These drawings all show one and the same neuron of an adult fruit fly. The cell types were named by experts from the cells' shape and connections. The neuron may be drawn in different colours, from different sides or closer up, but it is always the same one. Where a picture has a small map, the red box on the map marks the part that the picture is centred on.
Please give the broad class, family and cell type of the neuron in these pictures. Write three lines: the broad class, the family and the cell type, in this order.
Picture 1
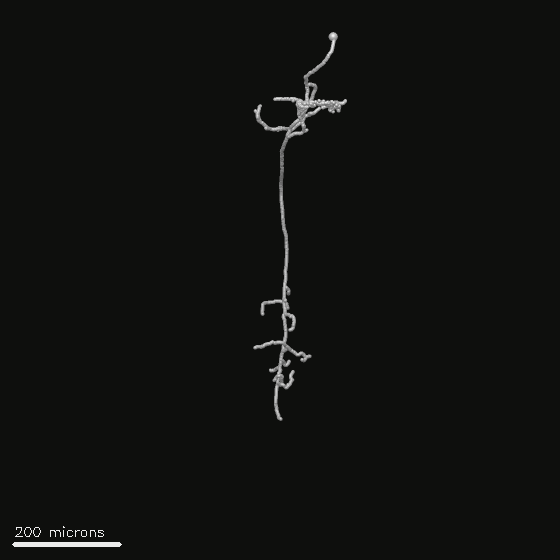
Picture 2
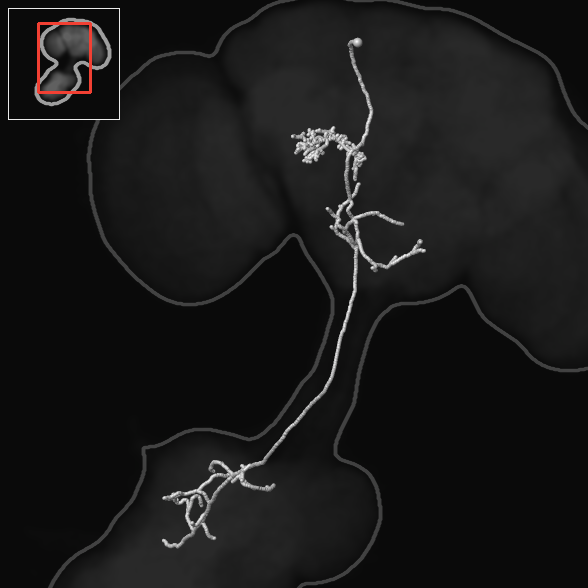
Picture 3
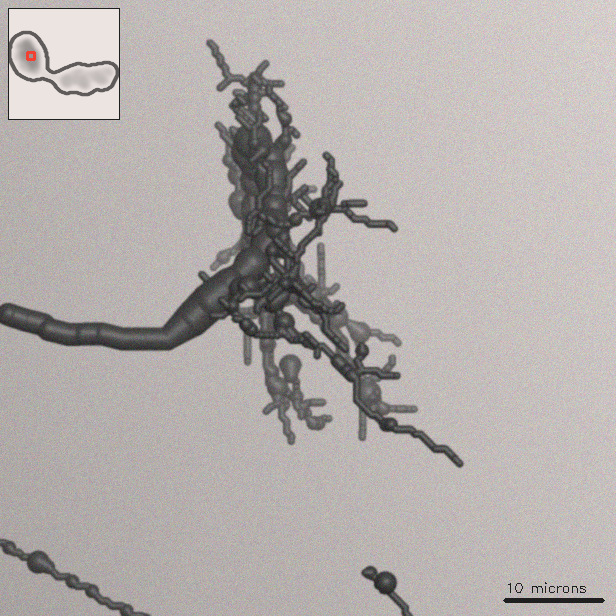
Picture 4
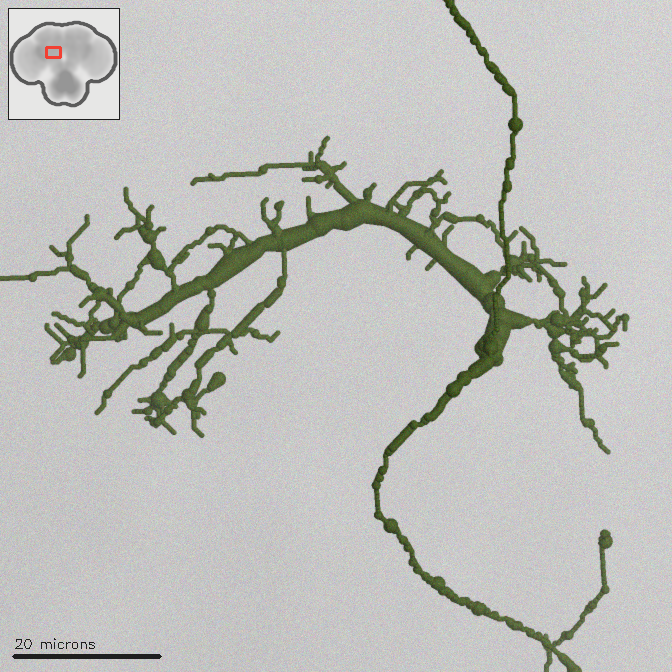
descending neuron
hemilineage WEDd1
DNa07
